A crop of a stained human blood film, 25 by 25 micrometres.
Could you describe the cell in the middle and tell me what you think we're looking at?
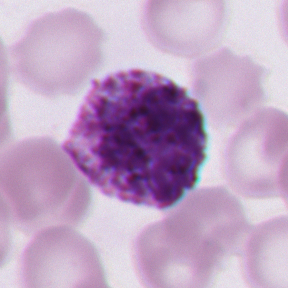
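Granules overlie the nucleus, so that its outline cannot be traced. No clear rim of pale, granule-free cytoplasm is seen around the nucleus. Along the left edge the granules are sparser and the staining paler than on the right. No clear vacuoles are seen in the cell. The cell is a basophil.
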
